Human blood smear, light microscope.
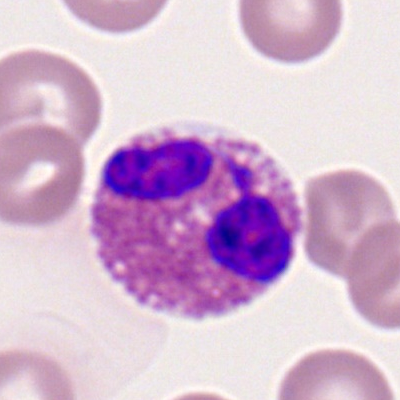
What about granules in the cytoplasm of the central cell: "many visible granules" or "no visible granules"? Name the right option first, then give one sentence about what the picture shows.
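Many visible granules. The cytoplasm is packed with granules throughout.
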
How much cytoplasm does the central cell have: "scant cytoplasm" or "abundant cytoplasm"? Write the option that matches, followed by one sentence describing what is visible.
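Abundant cytoplasm. The cytoplasm is abundant compared with the nucleus.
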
